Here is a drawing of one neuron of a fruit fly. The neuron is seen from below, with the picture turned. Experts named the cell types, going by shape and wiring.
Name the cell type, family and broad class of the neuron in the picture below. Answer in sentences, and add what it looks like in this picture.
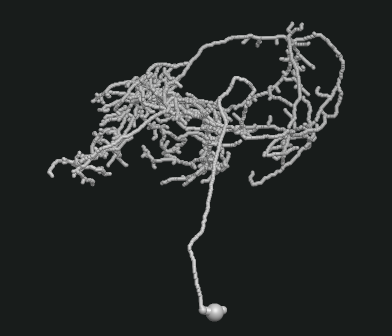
Its cell type is DSKMP3. The family is DSKMP. Its broad class is central-brain intrinsic neuron. The cell body can be seen at the bottom of the picture. Dozens of branch ends can be seen.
